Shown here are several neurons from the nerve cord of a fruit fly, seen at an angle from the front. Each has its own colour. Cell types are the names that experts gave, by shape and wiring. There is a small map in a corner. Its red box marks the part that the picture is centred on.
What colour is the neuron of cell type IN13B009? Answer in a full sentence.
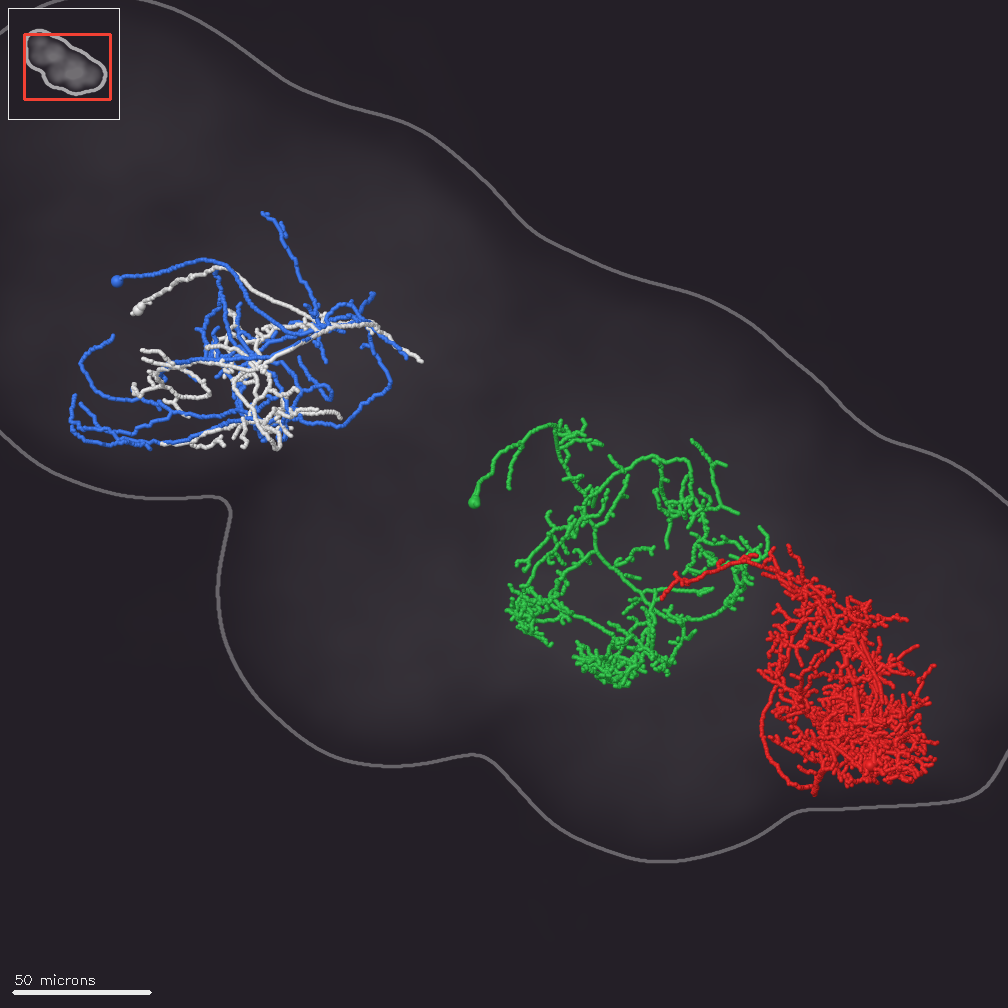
The colour is red.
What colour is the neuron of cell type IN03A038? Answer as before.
The colour is green.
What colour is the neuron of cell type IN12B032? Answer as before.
The colour is blue.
